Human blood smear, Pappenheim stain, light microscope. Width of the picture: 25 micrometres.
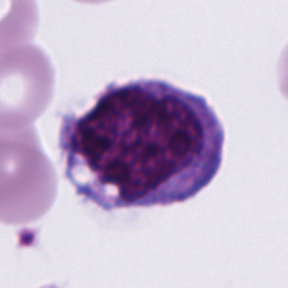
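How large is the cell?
About 14 by 12 micrometres.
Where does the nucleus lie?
Toward the left side, filling most of the cell; its chromatin is dark purple and clumped, with paler spaces between the clumps.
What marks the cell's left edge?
It is ragged with fine short projections, and two small clear vacuoles sit at the lower left edge.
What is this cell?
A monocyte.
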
